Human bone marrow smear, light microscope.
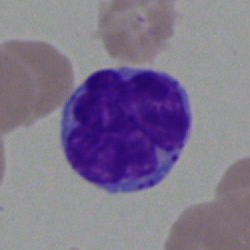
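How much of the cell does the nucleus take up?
Nearly all of it.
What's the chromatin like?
Dark purple and coarsely clumped.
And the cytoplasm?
Pale blue, with a few small dark purple granules at the lower right edge.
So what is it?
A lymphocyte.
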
